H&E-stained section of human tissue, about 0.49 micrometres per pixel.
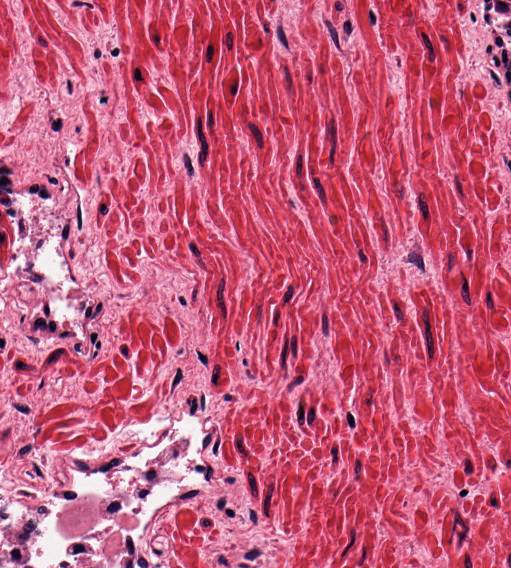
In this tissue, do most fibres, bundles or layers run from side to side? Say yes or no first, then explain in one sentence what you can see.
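No. In the centre the elongated cells run roughly from top to bottom in a gently wavy course.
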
